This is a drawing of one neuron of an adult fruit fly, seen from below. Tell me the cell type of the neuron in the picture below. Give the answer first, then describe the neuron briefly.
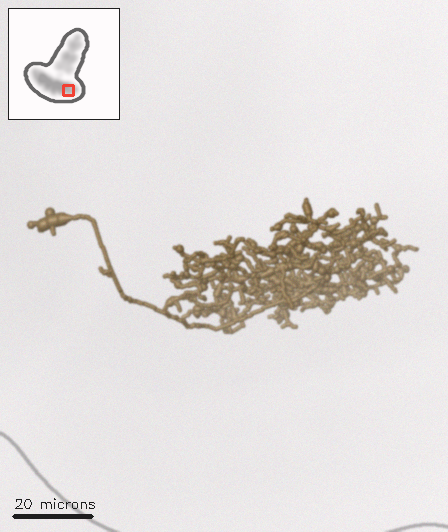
It is of cell type Pm9. Its broad class is optic-lobe intrinsic neuron. The cell body can be seen on the left of the picture. From left to right in the picture it spans about 100 microns. Dozens of branch ends can be seen.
